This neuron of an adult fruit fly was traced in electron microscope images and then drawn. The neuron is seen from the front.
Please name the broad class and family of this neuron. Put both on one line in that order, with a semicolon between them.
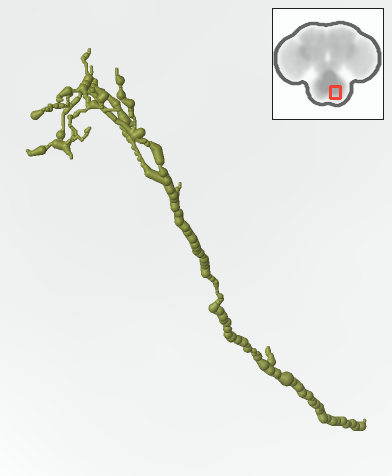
sensory neuron entering the nerve cord; class mechanosensory proprioceptive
